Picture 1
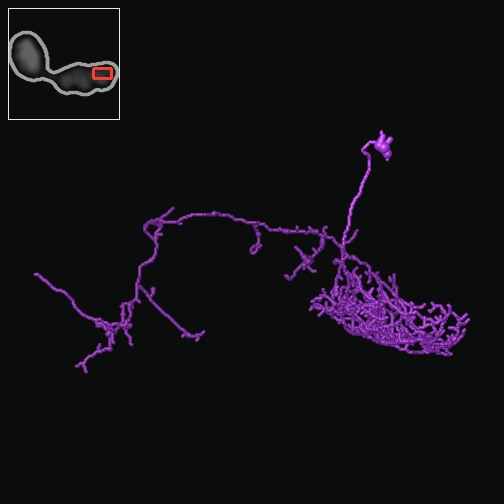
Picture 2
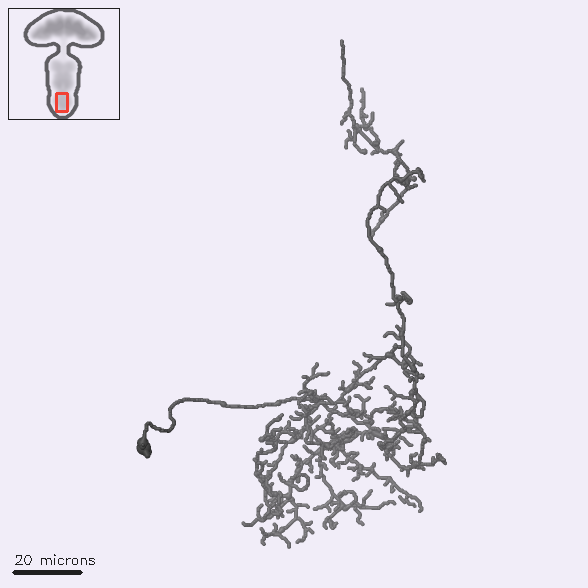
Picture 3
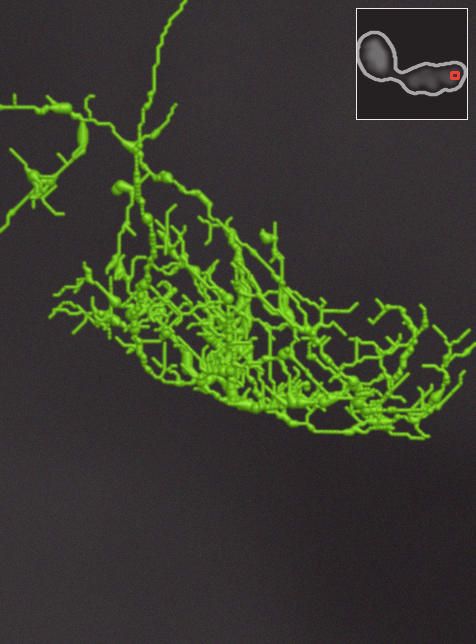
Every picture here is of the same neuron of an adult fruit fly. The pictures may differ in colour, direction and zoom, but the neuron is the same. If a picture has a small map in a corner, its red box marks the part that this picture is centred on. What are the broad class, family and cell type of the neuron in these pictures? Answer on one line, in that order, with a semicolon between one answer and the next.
nerve-cord intrinsic neuron; hemilineage 01A; IN01A061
